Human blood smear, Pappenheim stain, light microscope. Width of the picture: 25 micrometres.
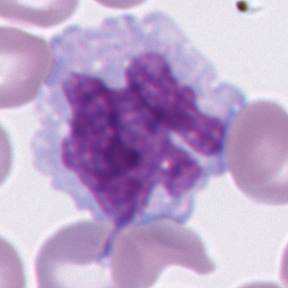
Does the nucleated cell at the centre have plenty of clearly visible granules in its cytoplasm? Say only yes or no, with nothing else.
No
